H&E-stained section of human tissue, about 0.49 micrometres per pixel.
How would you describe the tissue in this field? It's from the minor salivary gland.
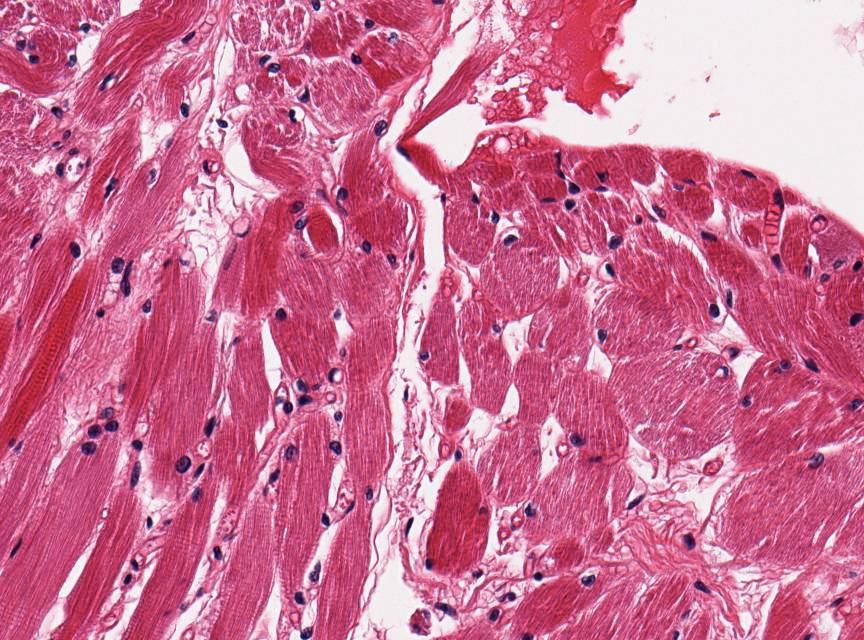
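On the left, muscle fibres are cut lengthwise; on the right, mostly across. The lengthwise ones slant upward from lower left toward the upper middle. Look closely and some of them show fine transverse cross-striations. Their cytoplasm stains deep pink-red throughout.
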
